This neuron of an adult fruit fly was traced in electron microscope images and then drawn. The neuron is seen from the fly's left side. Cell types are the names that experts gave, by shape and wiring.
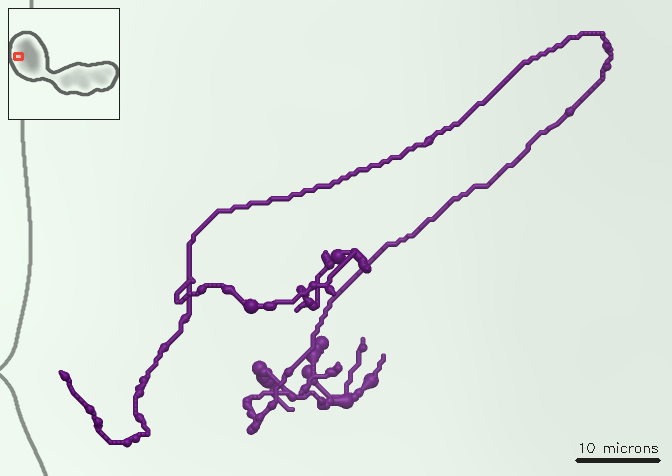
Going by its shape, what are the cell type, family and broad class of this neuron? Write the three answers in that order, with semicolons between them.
ORN_VC4; class olfactory; sensory neuron entering the brain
